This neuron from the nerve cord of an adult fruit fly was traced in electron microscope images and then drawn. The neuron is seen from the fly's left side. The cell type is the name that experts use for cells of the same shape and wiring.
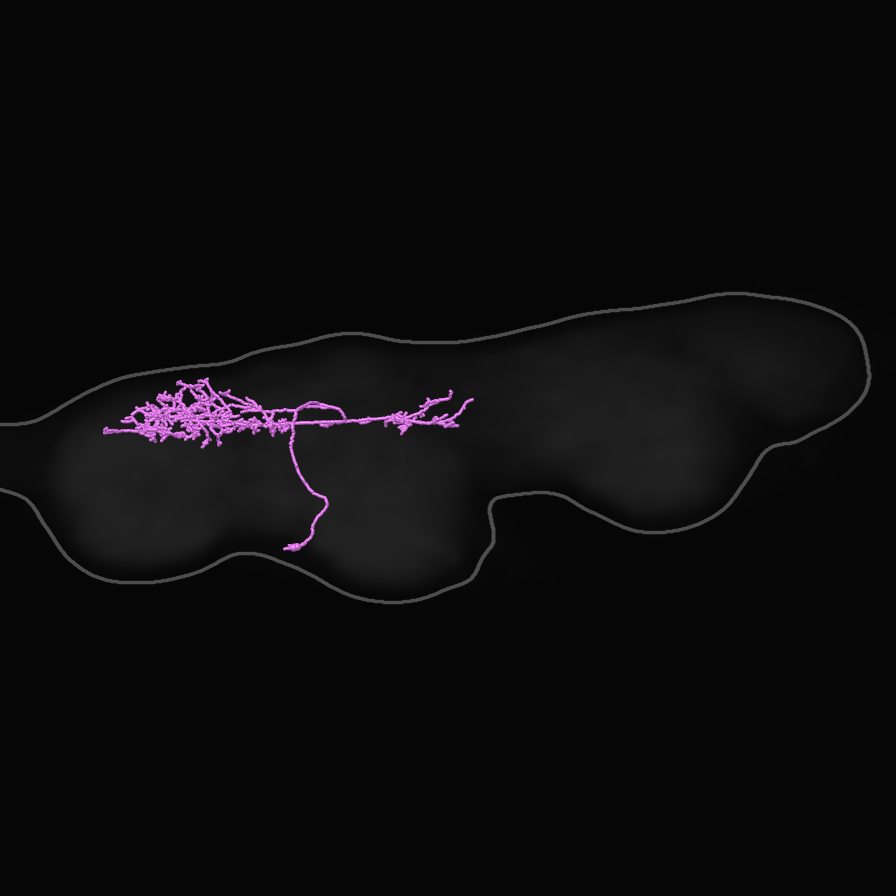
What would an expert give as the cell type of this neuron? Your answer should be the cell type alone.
IN02A021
